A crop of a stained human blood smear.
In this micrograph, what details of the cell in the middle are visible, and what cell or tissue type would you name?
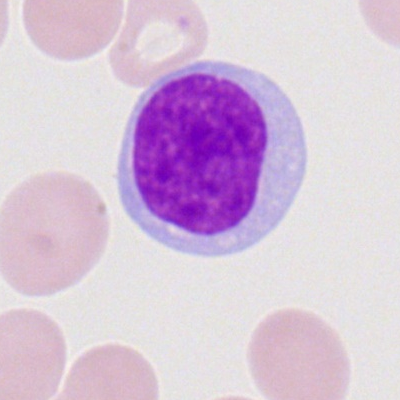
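Outline round, smooth. Chromatin deep purple, coarsely clumped. Cytoplasmic rim wider on the right than on the left. No coarse granules in the cytoplasm. Cell: lymphocyte.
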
